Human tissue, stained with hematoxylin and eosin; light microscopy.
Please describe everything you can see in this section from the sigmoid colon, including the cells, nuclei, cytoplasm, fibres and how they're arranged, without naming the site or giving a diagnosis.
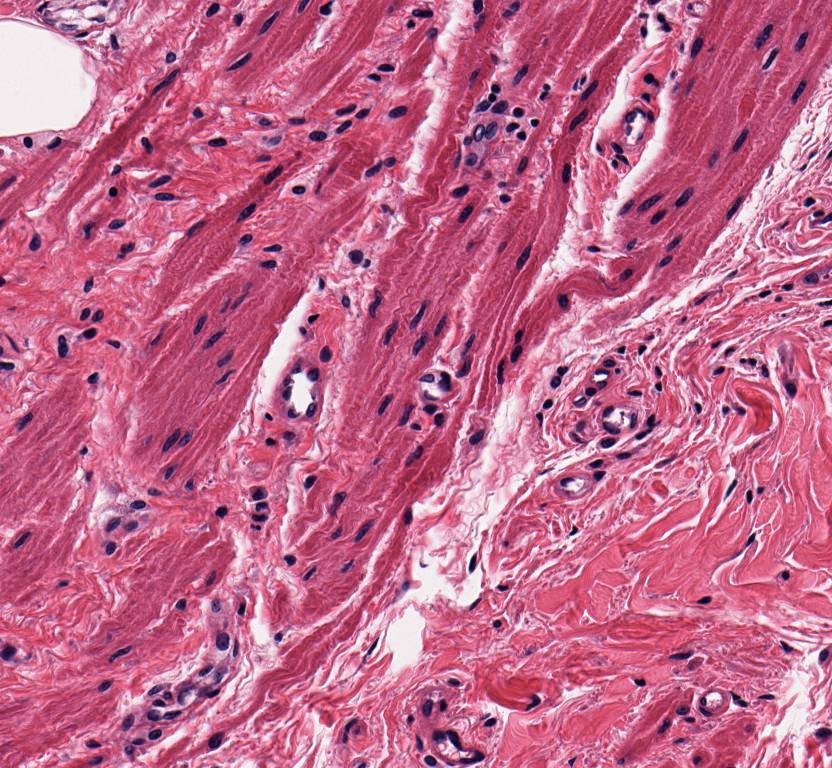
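Field: smooth muscle bundles left and centre; denser collagenous stroma lower right. Fibres run diagonally, lower left to upper right. Nuclei elongated, cigar-shaped, aligned along the fibres' long axis. Cytoplasm deeply eosinophilic; no cross-striations visible.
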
